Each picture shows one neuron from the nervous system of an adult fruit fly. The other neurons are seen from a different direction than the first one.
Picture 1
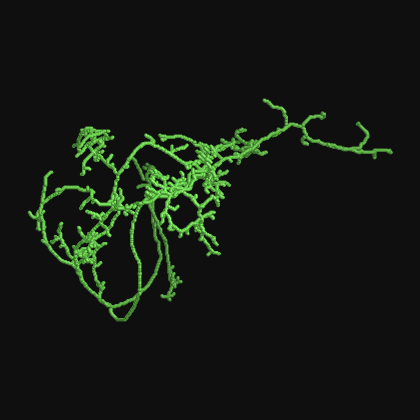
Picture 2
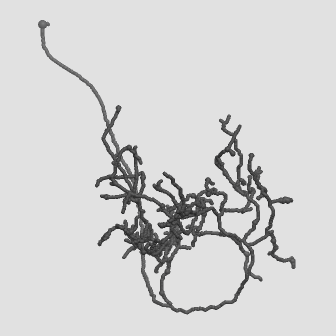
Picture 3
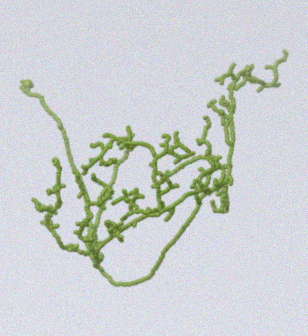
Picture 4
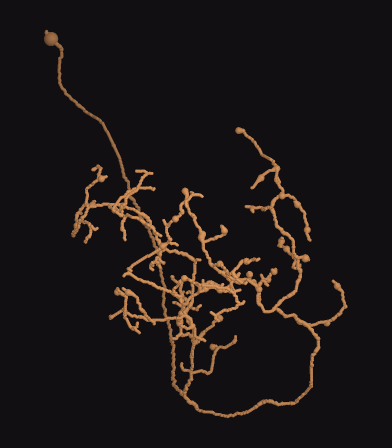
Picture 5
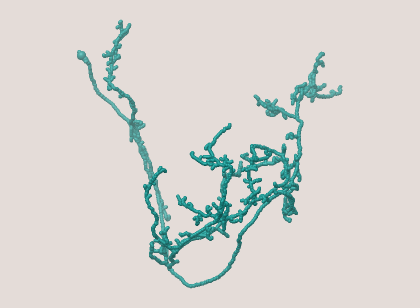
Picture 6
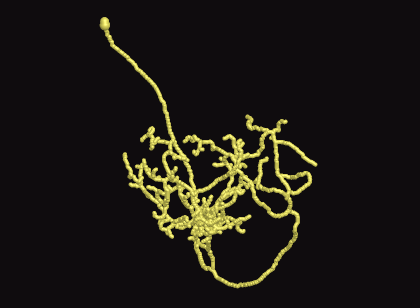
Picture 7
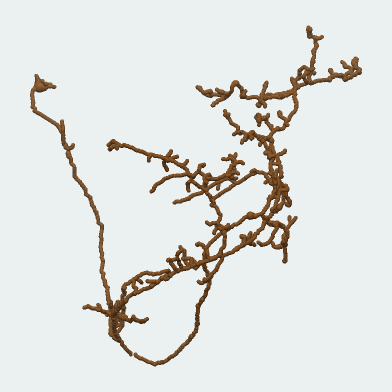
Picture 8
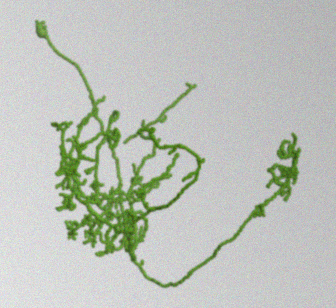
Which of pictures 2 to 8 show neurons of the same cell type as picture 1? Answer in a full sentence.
Picture 3, picture 5, picture 7 and picture 8 are of the same cell type.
